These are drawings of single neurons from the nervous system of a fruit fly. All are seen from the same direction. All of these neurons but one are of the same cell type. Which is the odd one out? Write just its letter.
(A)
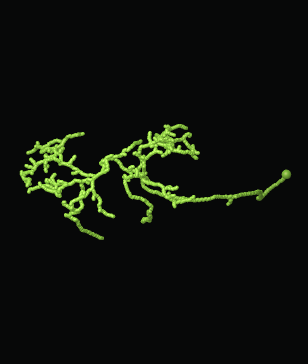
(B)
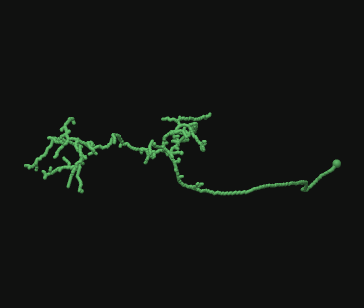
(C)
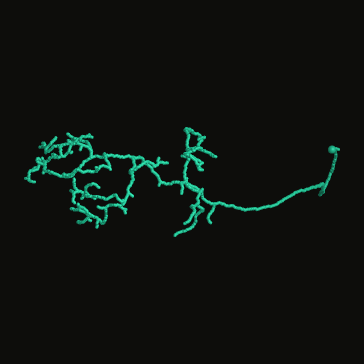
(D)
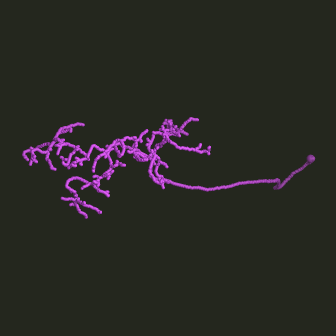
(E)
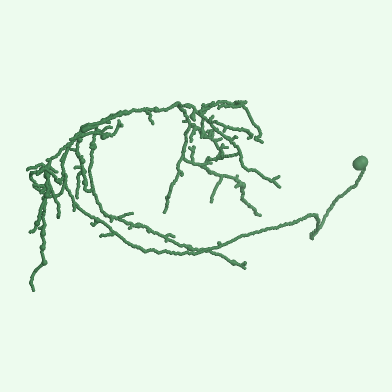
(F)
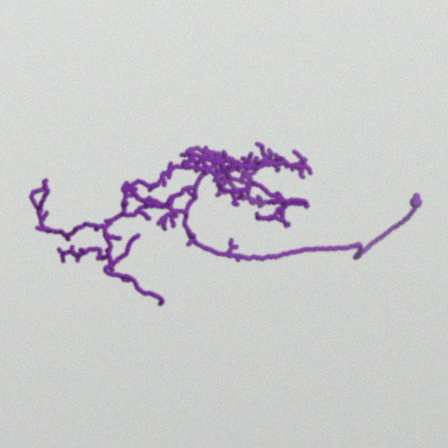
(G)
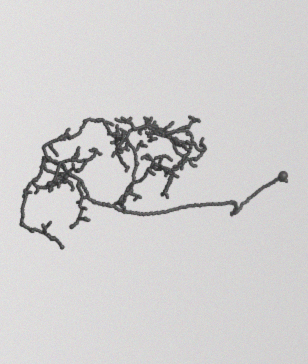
E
